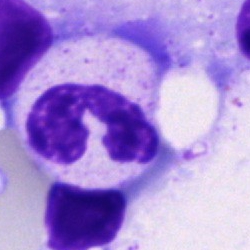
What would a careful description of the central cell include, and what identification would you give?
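Start with the edge: the outline is round and smooth. Now find the nucleus, down in the lower half of the cell, and notice that no nucleoli are visible. Fine, scattered pinkish-purple granules dot the cytoplasm. What you have here is a segmented neutrophil.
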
